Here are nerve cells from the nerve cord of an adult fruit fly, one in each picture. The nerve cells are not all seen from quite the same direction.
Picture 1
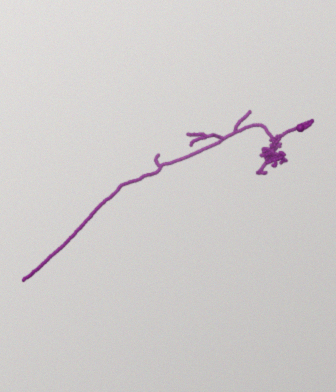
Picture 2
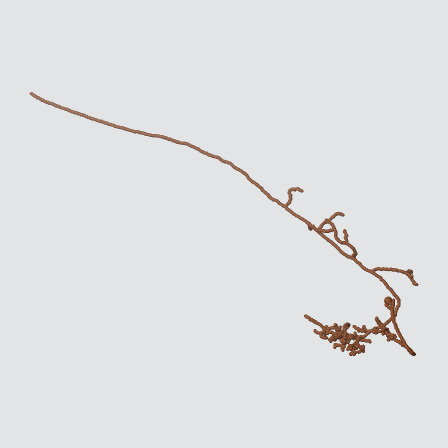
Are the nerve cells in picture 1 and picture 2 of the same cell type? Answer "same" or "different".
same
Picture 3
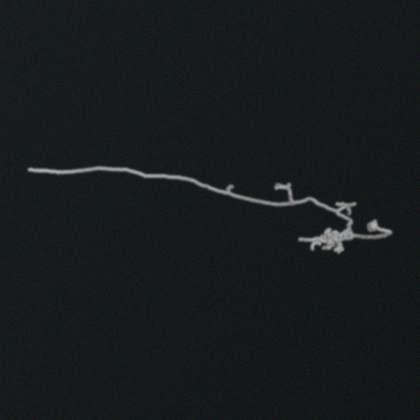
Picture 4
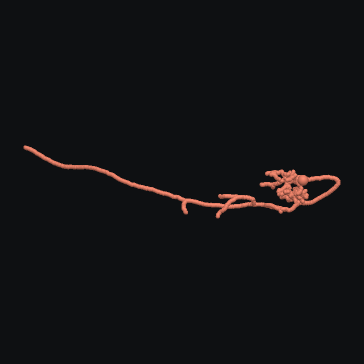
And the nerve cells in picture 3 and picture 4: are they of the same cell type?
different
